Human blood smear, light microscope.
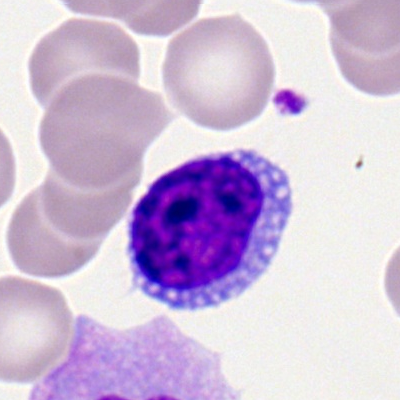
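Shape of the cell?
Oval, not round.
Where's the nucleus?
Off-centre, over to the left.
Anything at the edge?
A small thin projection sticking out from the lower left edge.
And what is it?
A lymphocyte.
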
